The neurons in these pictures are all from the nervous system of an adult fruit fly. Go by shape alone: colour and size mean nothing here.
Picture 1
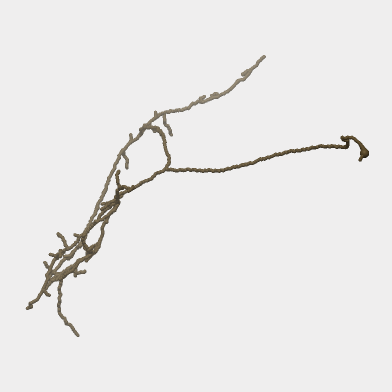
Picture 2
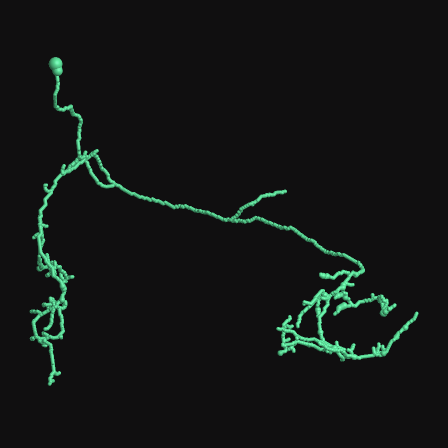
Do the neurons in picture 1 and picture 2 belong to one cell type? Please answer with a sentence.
They are of different cell types.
